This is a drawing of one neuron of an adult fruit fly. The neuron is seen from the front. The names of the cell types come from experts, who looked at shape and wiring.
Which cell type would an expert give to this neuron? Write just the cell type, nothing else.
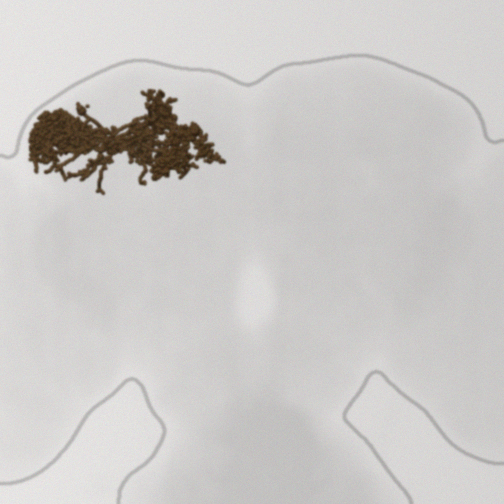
LHMB1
